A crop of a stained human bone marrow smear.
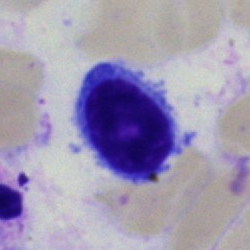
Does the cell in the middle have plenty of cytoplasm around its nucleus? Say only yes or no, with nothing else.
No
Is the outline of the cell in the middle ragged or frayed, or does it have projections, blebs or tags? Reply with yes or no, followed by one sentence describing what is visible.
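Yes. The cell margin bears many small, ragged blue projections.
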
